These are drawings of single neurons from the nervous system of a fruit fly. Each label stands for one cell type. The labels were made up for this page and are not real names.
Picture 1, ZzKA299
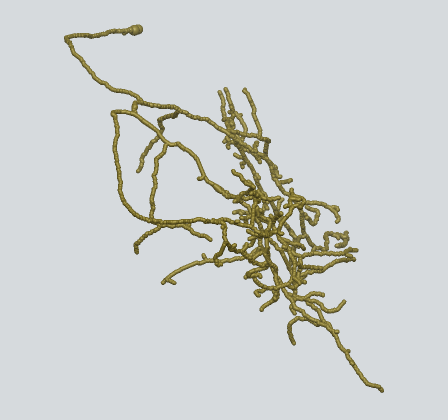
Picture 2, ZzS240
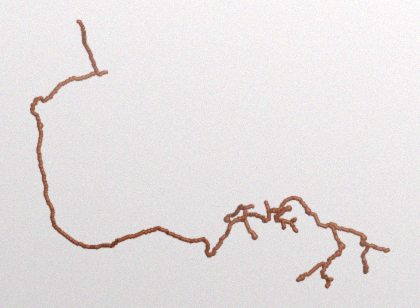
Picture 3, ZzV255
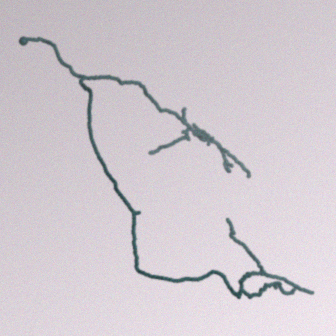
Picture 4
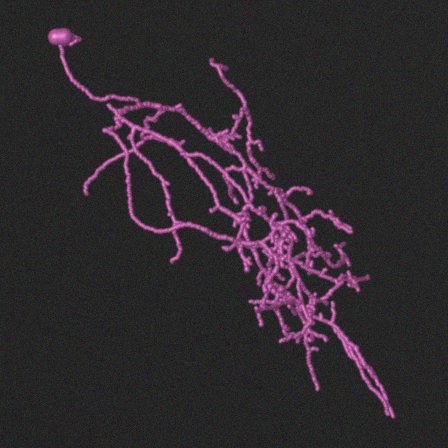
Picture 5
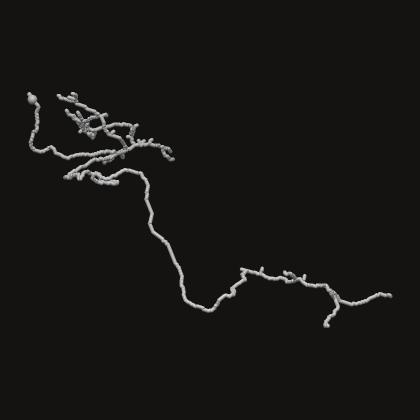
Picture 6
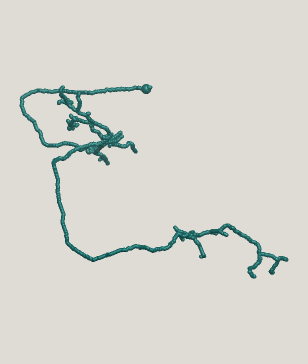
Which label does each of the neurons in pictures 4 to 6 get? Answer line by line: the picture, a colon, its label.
4: ZzKA299
5: ZzS240
6: ZzS240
